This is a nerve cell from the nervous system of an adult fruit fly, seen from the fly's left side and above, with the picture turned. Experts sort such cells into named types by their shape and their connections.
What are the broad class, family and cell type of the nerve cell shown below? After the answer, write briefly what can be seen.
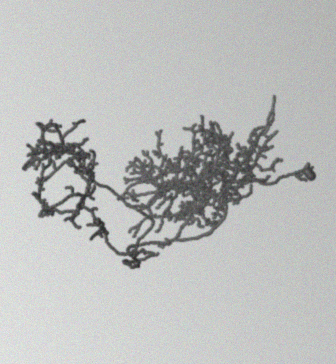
Its broad class is central-brain intrinsic neuron. Its family is hemilineage ALlv1. It is of cell type VES003. Its cell body lies on the right of the picture. Dozens of branch ends can be seen.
